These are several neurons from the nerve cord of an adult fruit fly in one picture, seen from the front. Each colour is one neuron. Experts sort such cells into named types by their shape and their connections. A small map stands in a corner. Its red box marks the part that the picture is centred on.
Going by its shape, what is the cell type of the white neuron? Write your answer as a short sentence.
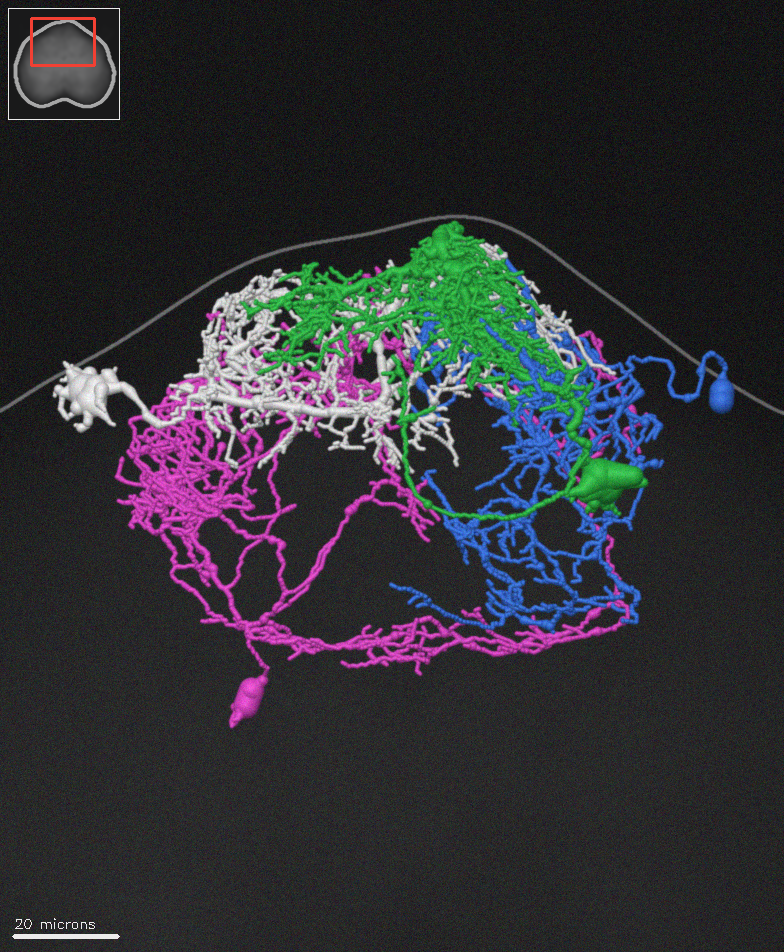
The cell type is IN06A064.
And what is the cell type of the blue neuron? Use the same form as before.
The cell type is INXXX297.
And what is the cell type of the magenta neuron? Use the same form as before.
The cell type is INXXX352.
